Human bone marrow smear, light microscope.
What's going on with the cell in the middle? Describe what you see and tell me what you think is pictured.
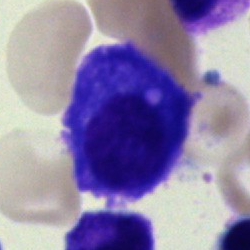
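Checking the outline: roughly rounded, but ragged along the left side. Small blebs project from its left and lower edges. One small, pale, round spot lies near the top of the nucleus. No distinct granules show in the cytoplasm. Name: plasma cell.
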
